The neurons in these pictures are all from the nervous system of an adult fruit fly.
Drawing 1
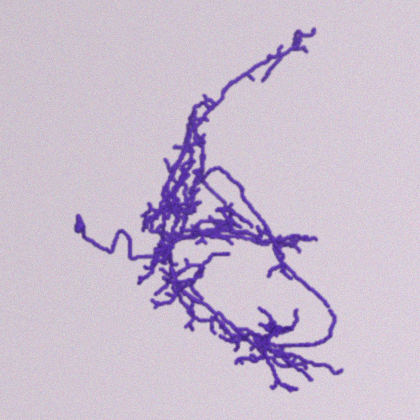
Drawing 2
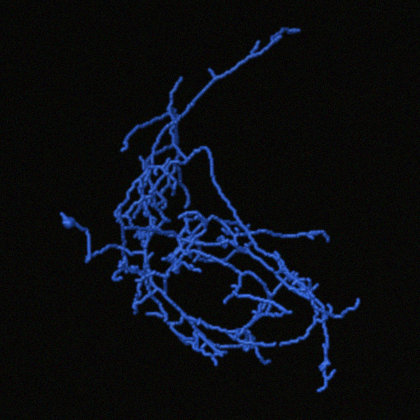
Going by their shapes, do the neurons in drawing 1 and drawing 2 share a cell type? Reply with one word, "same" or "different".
same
